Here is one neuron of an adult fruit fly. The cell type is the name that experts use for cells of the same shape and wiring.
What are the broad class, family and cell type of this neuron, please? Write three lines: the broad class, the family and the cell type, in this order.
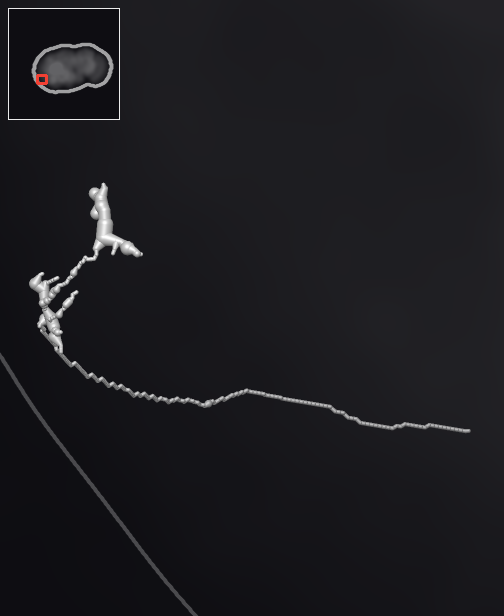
optic-lobe intrinsic neuron
L
L5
